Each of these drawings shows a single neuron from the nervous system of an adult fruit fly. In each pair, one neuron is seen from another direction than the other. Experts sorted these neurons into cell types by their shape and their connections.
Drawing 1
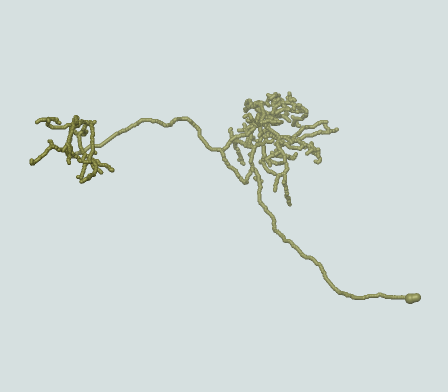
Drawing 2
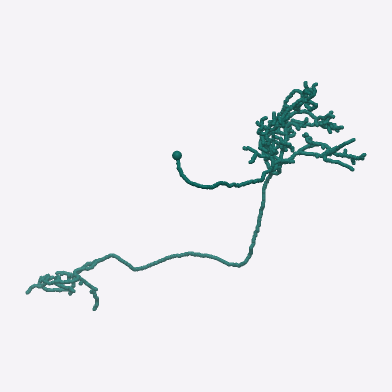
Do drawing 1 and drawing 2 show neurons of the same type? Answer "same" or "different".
same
